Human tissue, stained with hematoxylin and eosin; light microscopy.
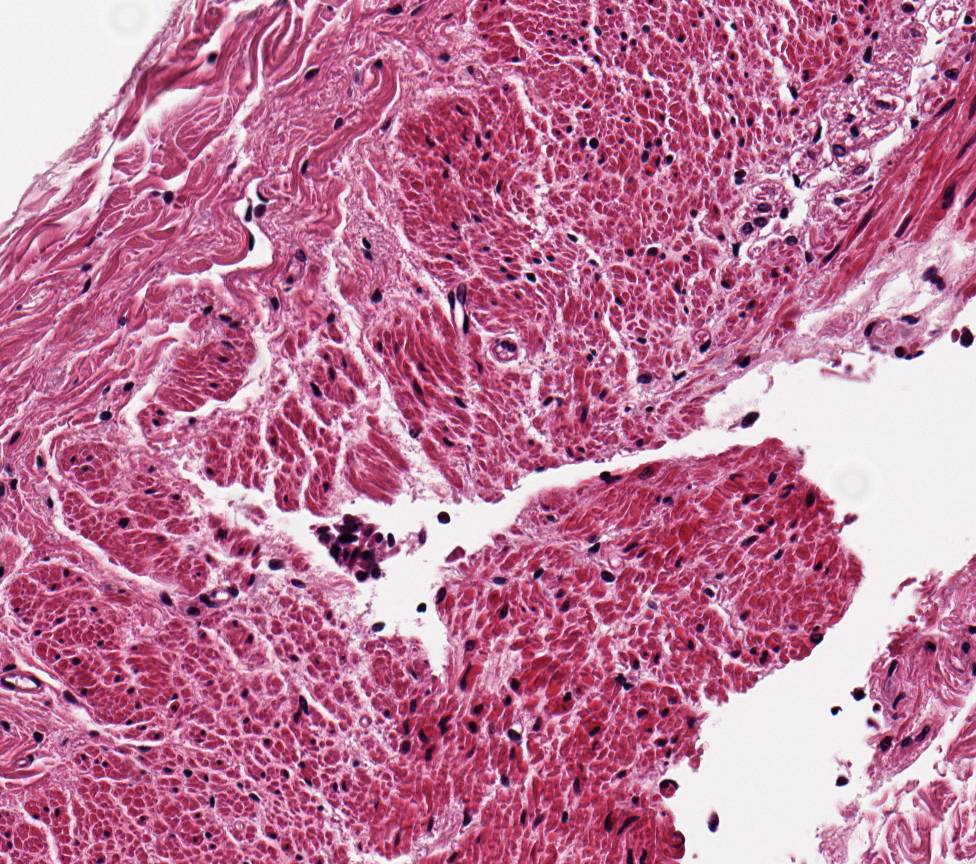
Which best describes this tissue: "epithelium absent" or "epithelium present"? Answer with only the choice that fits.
Epithelium absent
